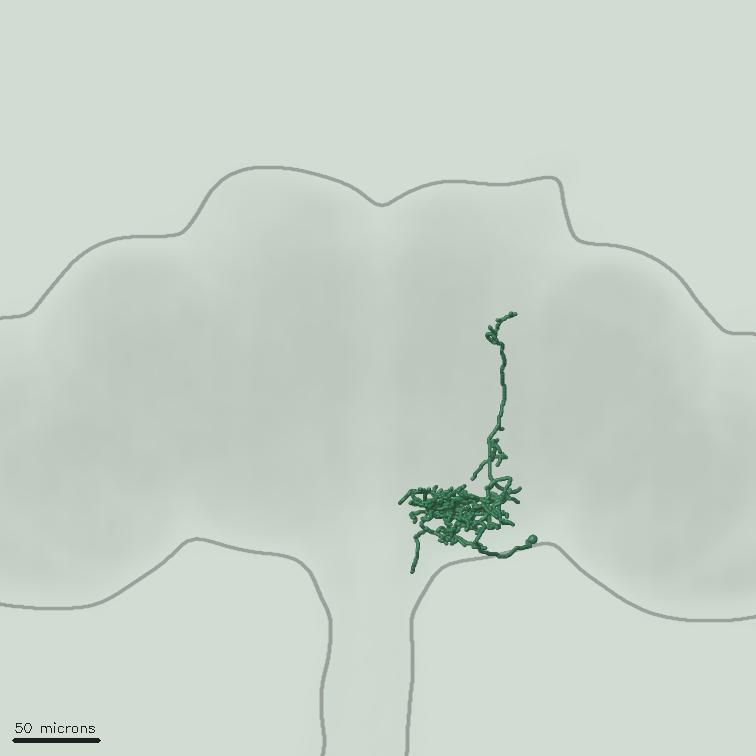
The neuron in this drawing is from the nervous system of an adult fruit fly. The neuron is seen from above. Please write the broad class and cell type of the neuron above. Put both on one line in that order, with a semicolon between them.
central-brain intrinsic neuron; PS262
